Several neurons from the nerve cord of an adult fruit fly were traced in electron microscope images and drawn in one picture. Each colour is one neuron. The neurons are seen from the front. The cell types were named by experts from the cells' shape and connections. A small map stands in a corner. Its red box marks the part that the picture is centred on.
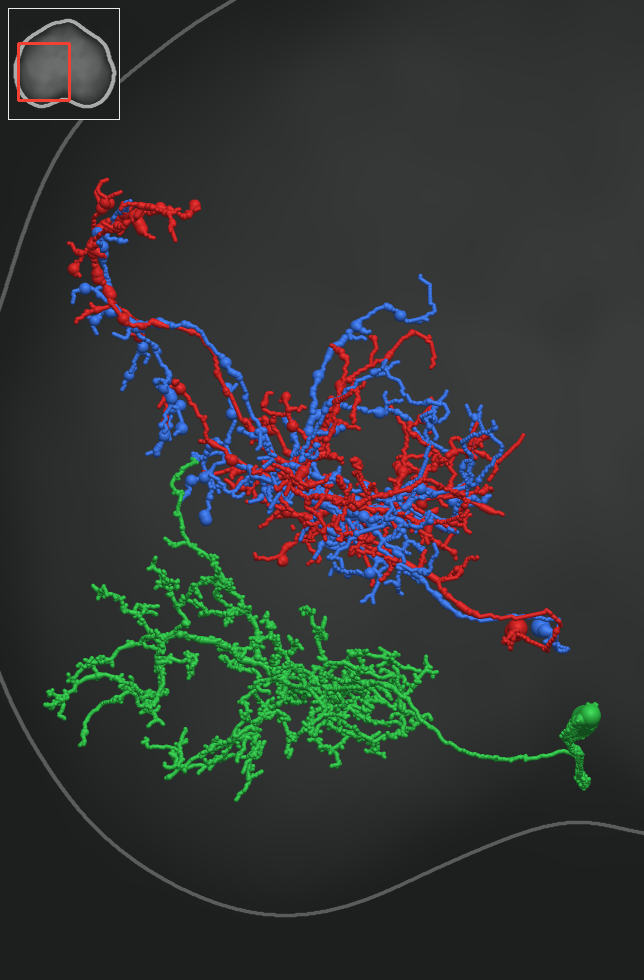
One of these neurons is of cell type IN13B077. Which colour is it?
blue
